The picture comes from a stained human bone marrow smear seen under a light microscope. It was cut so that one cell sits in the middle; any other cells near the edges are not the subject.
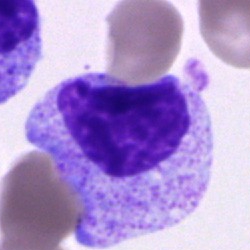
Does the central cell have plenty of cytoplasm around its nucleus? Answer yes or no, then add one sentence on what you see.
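Yes. The cytoplasm is plentiful and pale lilac-blue.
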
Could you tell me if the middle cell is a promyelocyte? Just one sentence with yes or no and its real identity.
No, the middle cell is not a promyelocyte, it being a myelocyte.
